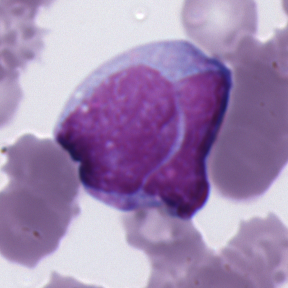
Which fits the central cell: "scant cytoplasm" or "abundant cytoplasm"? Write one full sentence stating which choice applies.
This cell has scant cytoplasm, no more than a thin rim.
